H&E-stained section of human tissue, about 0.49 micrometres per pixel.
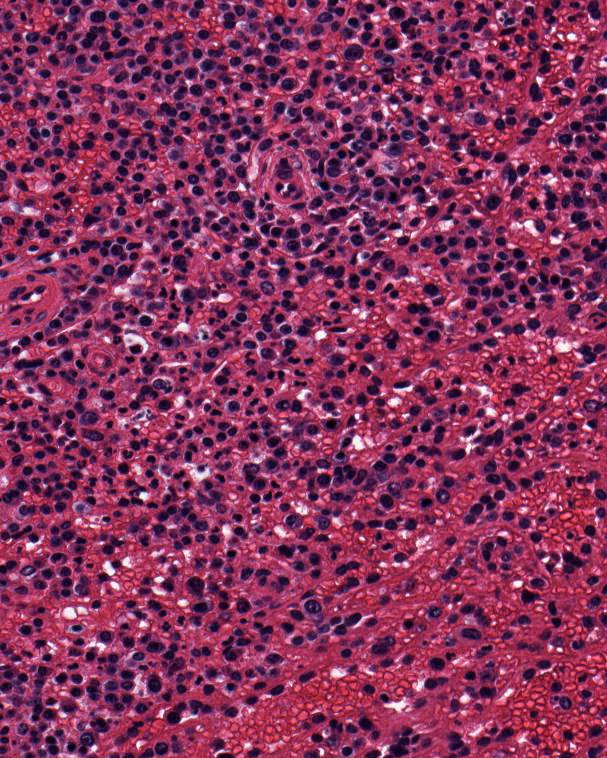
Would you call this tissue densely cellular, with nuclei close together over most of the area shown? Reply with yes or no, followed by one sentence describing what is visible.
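Yes. The whole field is a dense, solid sheet of cells with no glands, tubules or epithelial lining.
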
